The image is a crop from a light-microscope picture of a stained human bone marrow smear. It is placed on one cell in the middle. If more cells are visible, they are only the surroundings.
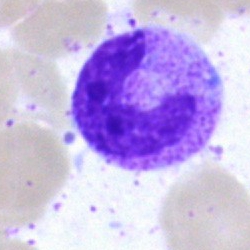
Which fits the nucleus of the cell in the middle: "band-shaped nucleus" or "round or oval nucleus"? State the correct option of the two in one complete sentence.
Shaped like a horseshoe, C, U or S, its nucleus lacks separate lobes.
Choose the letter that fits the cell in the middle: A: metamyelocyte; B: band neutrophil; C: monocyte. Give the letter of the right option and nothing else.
A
